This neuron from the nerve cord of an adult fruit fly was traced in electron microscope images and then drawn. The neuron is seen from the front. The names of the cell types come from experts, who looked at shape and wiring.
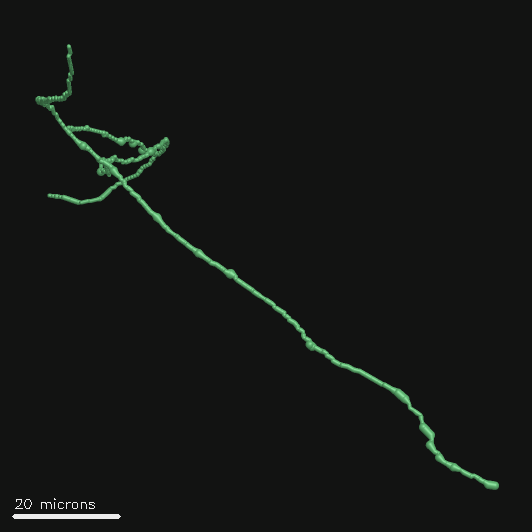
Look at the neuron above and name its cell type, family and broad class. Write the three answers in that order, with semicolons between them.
SNpp18; class mechanosensory proprioceptive; sensory neuron entering the nerve cord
